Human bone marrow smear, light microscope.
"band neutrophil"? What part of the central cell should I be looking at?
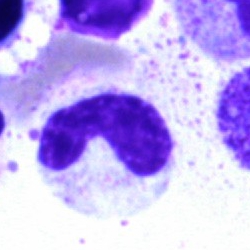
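Several features here agree with a band neutrophil.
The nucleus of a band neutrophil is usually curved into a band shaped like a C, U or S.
In this cell the nucleus is a curved horseshoe with its opening facing downward, which matches that usual form.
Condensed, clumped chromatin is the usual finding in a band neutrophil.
The chromatin seen here is dense and dark purple throughout, in keeping with that. The cytoplasm is abundant and very pale lilac, and it holds fine, scattered pinkish-purple granules.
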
